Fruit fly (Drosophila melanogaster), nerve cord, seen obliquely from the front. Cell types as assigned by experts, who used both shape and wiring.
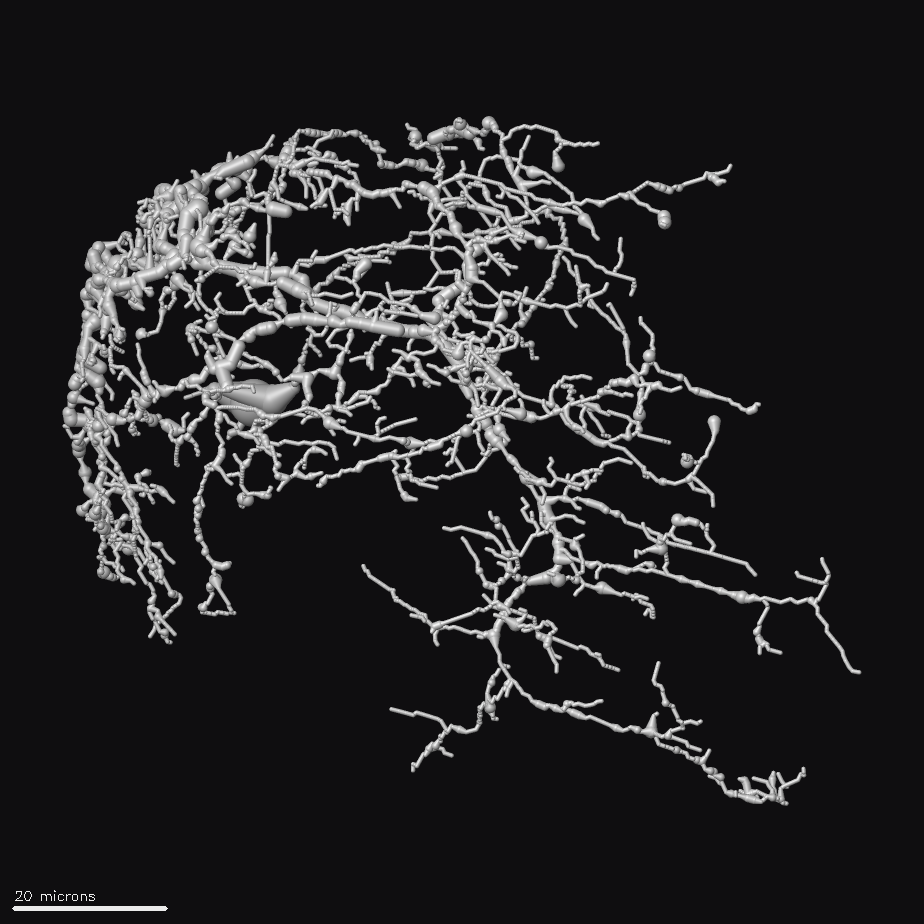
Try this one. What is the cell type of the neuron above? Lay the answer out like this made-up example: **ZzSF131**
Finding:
**IN21A013**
